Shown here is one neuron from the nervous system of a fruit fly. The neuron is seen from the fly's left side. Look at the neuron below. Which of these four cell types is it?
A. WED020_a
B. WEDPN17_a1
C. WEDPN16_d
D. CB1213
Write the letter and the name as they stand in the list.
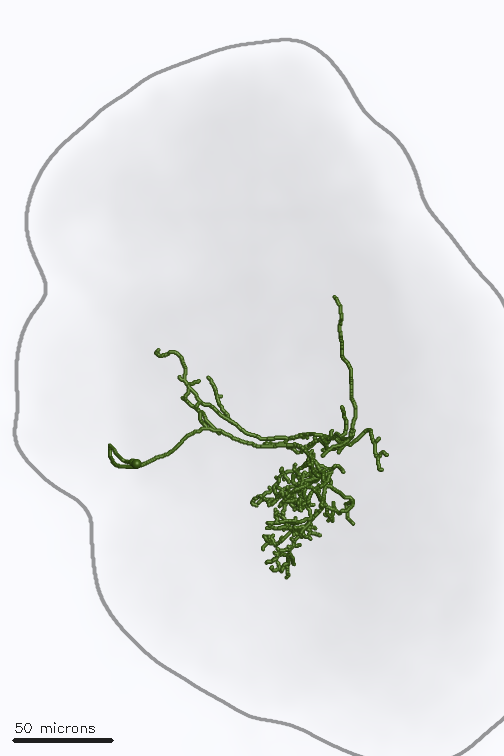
D. CB1213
